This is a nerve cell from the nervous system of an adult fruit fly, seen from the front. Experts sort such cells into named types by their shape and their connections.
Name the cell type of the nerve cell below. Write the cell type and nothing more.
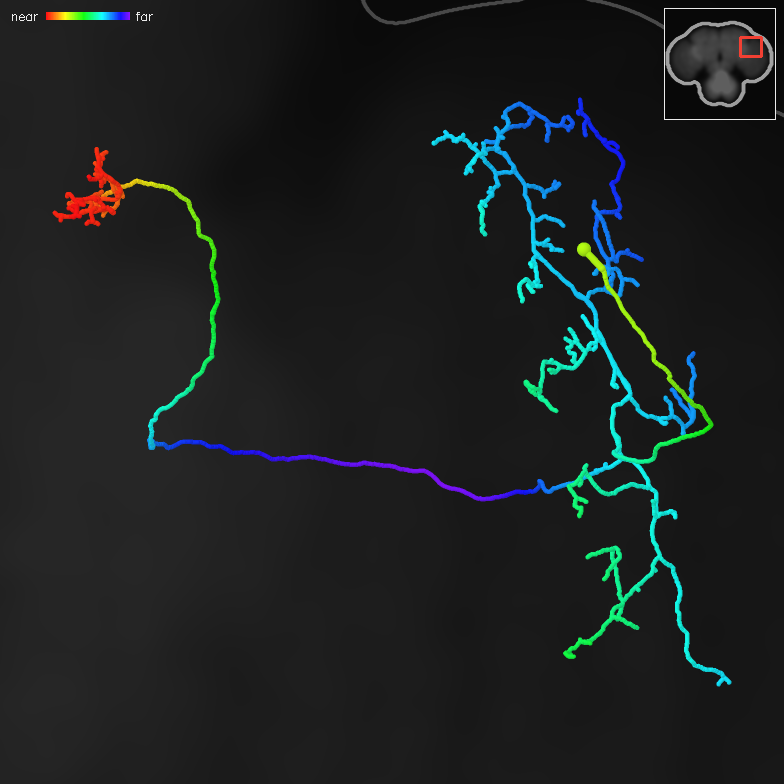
MeTu2b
